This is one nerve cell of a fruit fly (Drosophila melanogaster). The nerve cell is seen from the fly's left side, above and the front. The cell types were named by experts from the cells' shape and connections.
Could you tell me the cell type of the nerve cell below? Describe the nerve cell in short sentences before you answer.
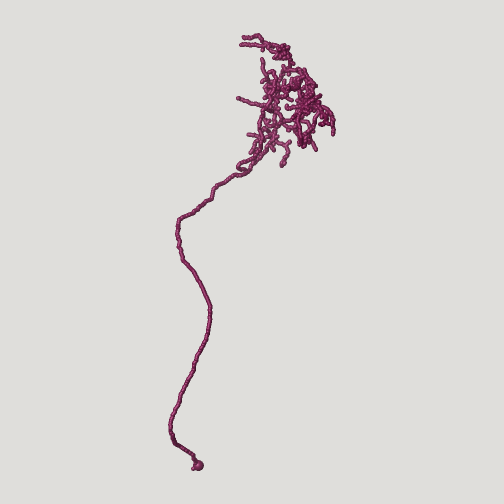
The cell body is at the bottom of the picture. In this view it is more than twice as tall as it is wide. Its broad class is central-brain intrinsic neuron. Its cell type is CB3740.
